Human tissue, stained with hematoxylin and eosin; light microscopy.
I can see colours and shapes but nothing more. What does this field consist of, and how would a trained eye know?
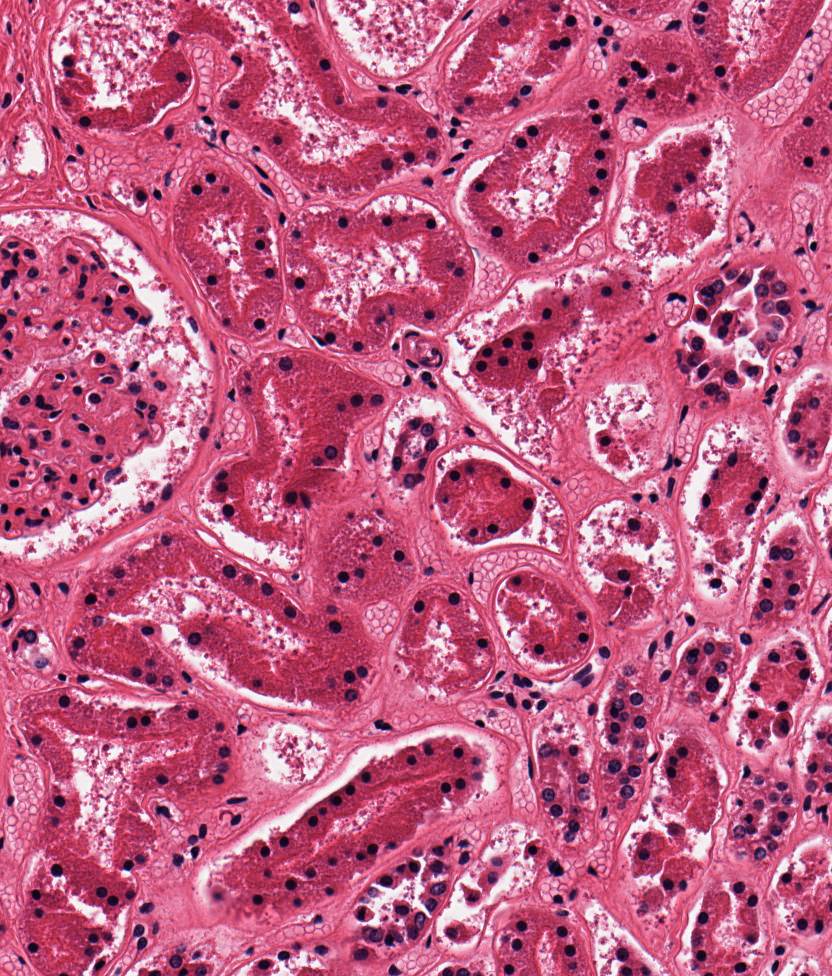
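Answer: cortical labyrinth of the kidney. Decisive is the glomerulus at the left, a rounded cellular tuft parted from its capsule by a clear crescent of space.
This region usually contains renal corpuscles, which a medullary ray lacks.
Most tubules have cuboidal cells with abundant, deeply eosinophilic, granular cytoplasm.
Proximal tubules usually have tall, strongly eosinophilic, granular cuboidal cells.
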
